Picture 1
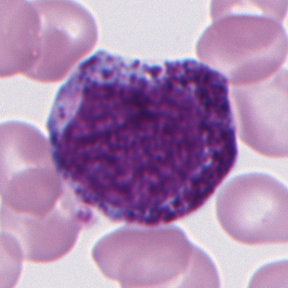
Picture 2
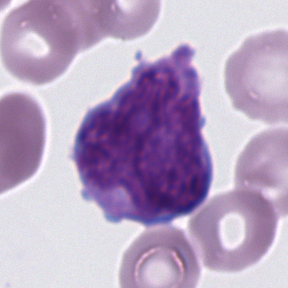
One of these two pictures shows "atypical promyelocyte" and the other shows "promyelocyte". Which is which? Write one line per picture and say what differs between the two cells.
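The cell in picture 1 is a promyelocyte. The cell is crowded with coarse, dark purple granules.
The cell in picture 2 is an atypical promyelocyte. No distinct granules are seen in the cytoplasm.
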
